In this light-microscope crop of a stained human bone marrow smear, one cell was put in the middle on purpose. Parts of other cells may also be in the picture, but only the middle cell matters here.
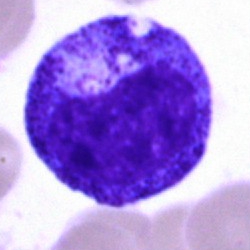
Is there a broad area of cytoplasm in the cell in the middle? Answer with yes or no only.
No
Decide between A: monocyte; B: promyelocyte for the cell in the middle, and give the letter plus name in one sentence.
In the middle of the crop is a promyelocyte; option B is therefore correct.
